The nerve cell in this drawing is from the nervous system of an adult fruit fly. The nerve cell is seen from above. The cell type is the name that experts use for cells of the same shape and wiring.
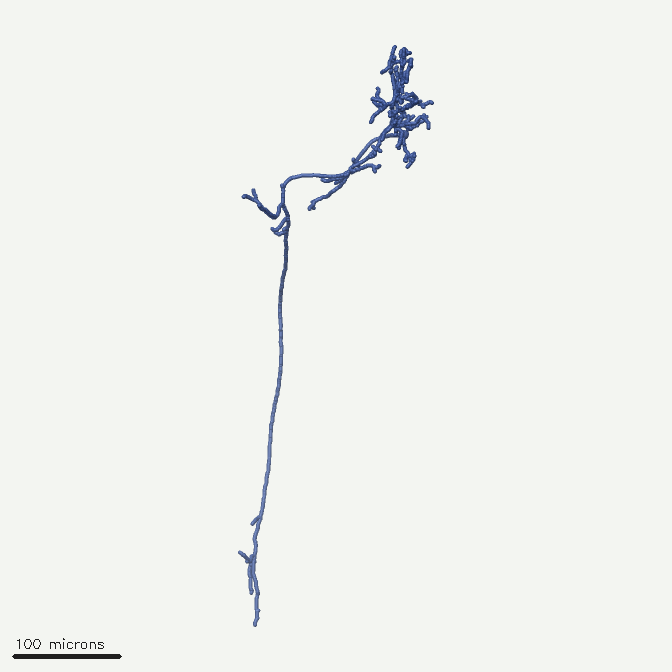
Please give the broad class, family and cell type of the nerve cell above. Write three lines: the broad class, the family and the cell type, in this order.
descending neuron
hemilineage LB7
DNge184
